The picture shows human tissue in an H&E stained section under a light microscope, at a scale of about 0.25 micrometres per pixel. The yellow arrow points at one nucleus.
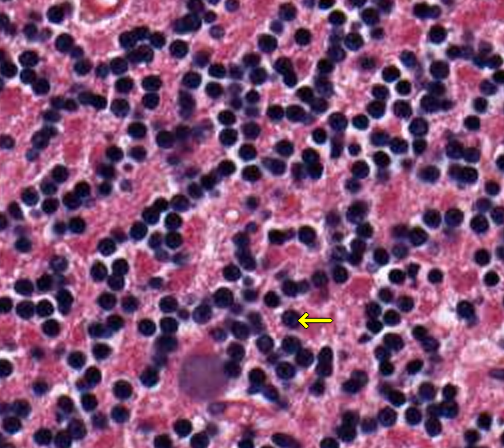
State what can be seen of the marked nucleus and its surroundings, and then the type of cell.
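The nucleus is round and densely dark purple, about the same size as the nuclei crowded around it. It lies within a crowded group of similar small, round, dark nuclei that nearly touch one another. This is a cerebellar granule cell.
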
